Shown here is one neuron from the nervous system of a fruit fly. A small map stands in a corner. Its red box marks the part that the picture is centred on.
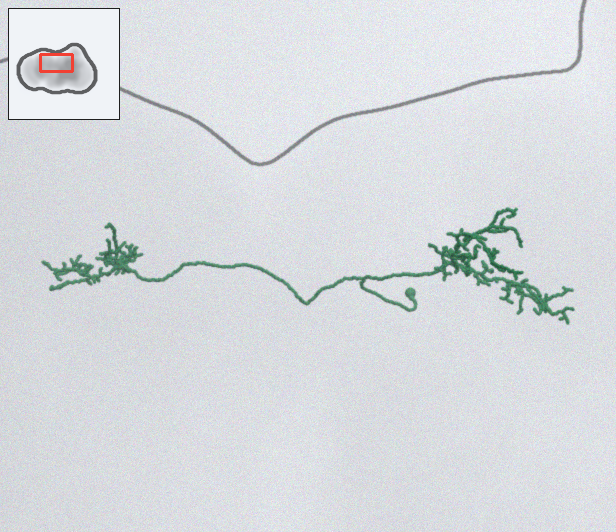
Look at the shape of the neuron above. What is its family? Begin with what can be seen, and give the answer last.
Dozens of branch ends can be seen. As drawn here it is more than twice as wide as it is tall. This is a central-brain intrinsic neuron. Its family is hemilineage DM6_posterior.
